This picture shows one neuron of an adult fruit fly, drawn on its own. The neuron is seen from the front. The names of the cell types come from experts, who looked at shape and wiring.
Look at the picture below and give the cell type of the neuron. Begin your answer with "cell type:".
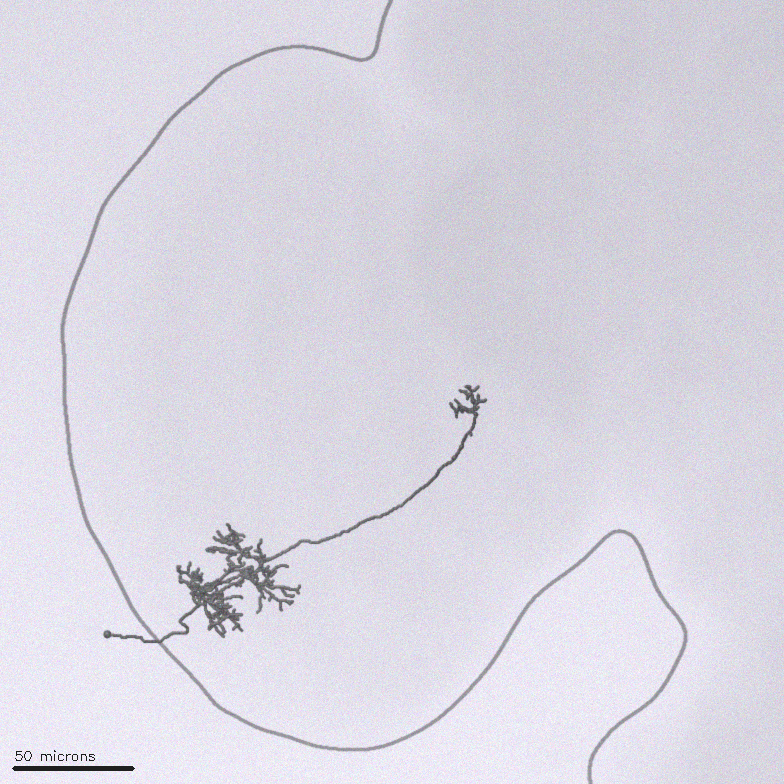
cell type: TmY10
